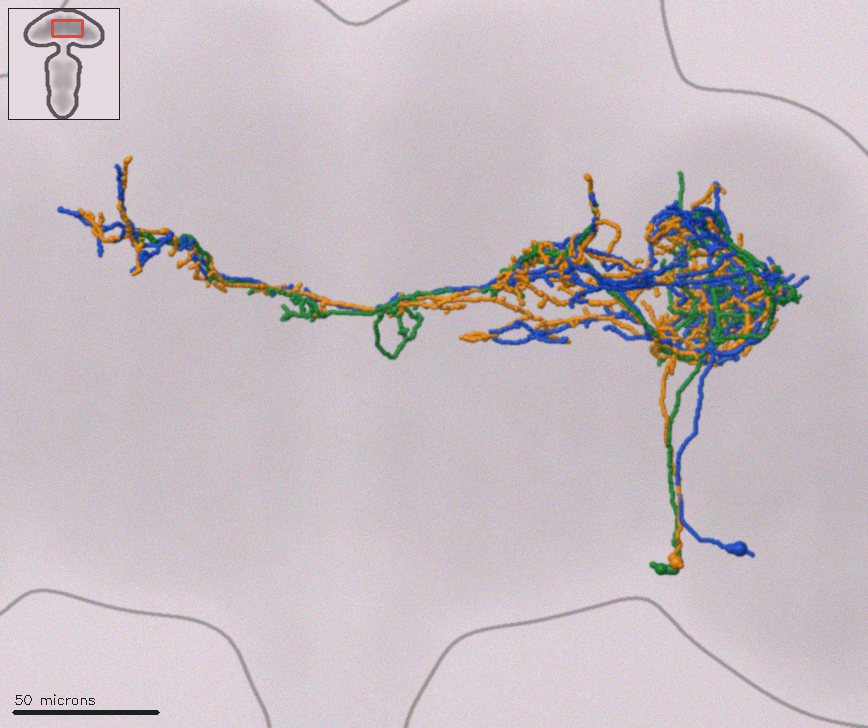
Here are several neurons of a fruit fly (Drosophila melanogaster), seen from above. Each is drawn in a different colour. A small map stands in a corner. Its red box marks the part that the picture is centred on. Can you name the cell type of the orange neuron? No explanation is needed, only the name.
AVLP735m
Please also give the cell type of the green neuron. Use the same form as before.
AVLP736m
